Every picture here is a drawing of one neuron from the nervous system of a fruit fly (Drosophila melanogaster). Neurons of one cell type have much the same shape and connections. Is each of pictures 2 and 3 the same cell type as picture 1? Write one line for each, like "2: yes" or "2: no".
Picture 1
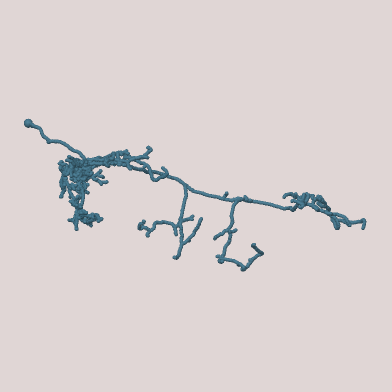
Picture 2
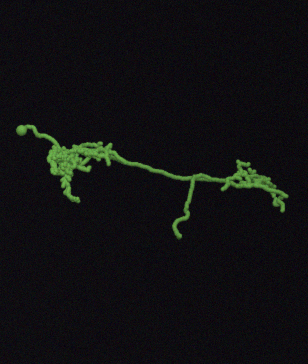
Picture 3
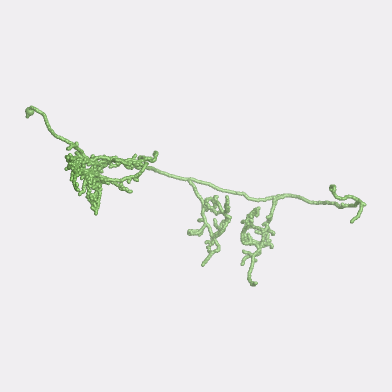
2: yes
3: yes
